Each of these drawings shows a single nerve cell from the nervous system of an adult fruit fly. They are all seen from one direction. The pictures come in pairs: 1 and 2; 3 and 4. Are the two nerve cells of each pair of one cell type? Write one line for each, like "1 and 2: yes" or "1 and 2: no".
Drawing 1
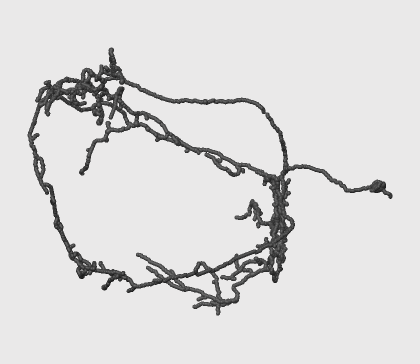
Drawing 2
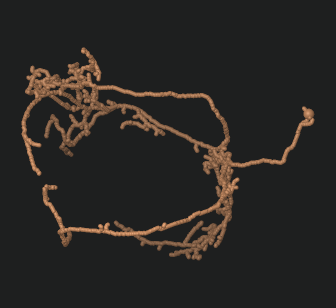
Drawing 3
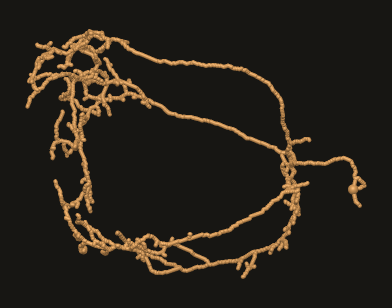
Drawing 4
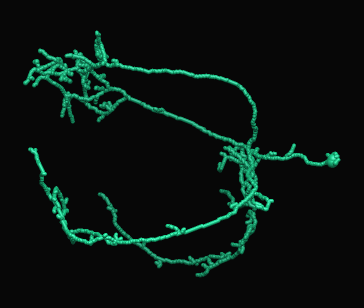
1 and 2: no
3 and 4: no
